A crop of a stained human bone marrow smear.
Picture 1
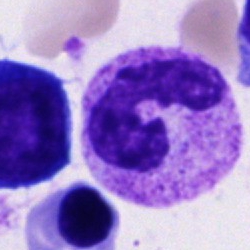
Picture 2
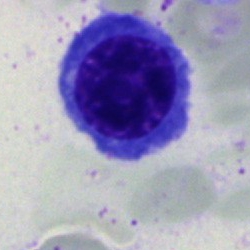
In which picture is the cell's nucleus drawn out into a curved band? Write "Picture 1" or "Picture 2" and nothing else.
Picture 1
